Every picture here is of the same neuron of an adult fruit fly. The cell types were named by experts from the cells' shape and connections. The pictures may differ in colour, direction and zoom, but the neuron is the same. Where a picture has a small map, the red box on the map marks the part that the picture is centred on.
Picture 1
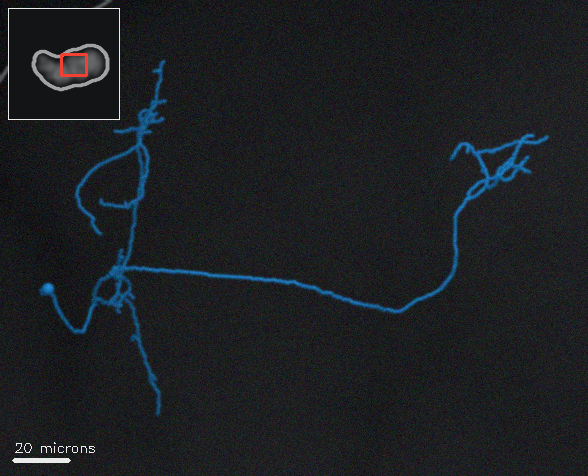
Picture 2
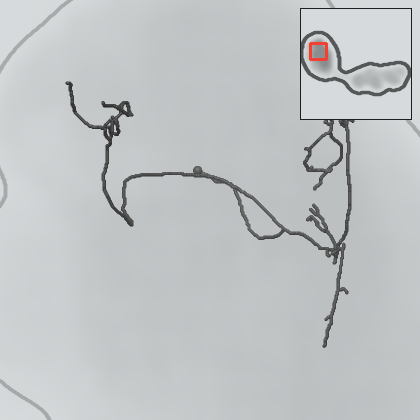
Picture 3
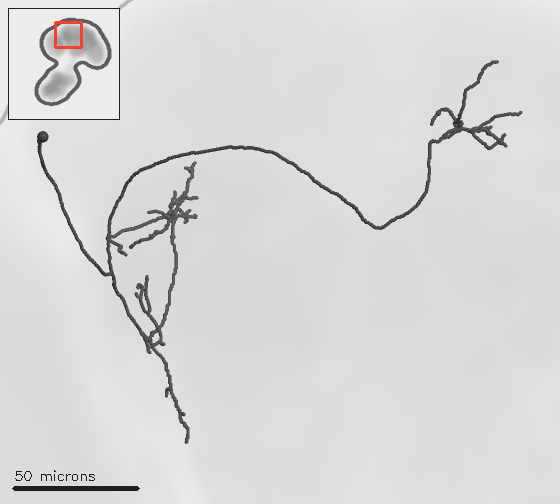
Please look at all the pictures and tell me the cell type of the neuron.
PLP048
